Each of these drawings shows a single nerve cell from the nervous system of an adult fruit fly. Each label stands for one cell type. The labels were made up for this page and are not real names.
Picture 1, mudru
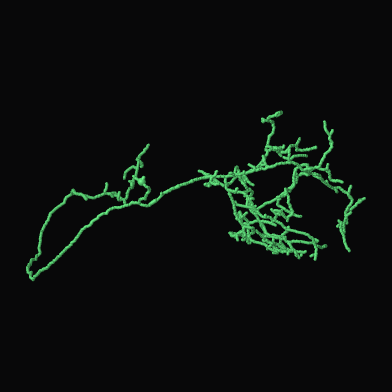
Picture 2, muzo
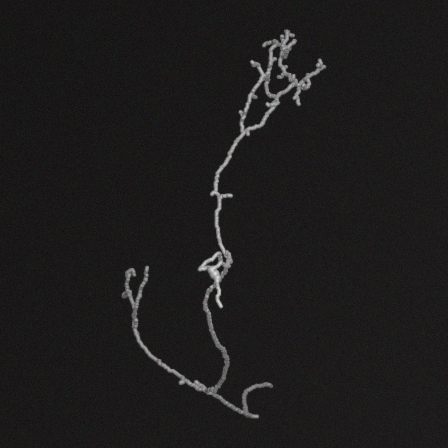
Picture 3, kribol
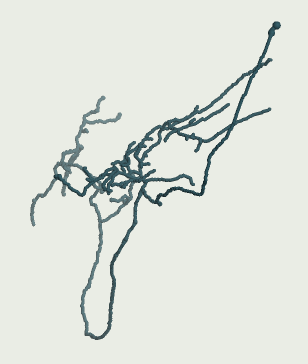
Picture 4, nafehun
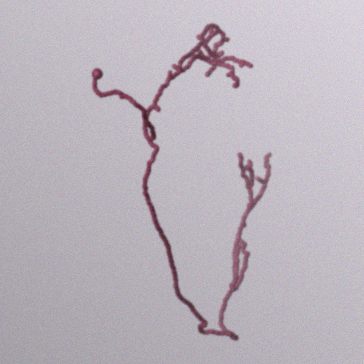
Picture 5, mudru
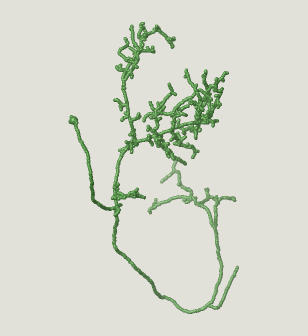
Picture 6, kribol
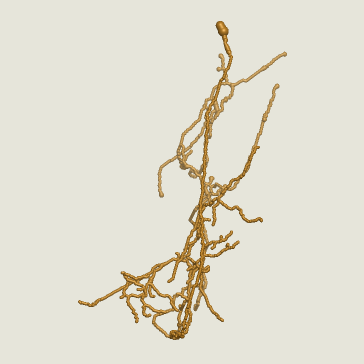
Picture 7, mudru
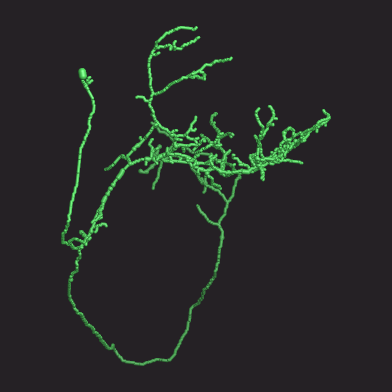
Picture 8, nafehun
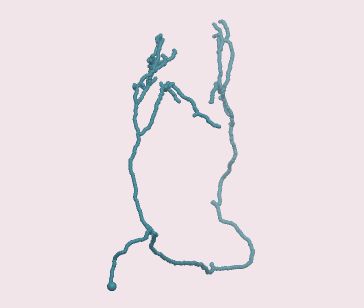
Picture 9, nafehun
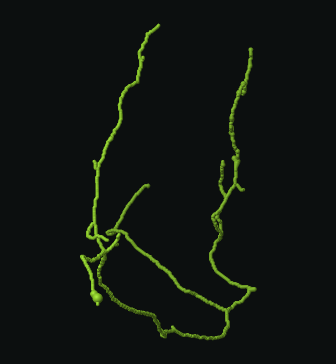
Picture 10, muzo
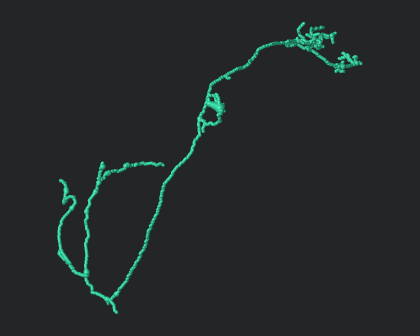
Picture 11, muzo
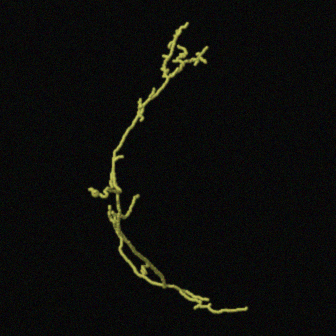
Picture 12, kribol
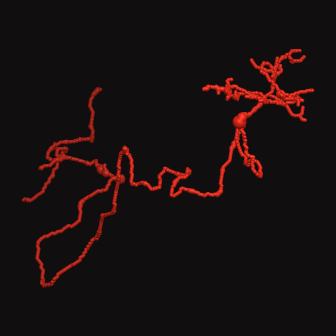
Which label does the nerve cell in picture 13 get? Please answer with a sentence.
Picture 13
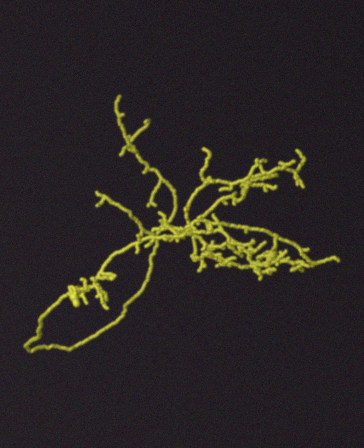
It belongs to mudru.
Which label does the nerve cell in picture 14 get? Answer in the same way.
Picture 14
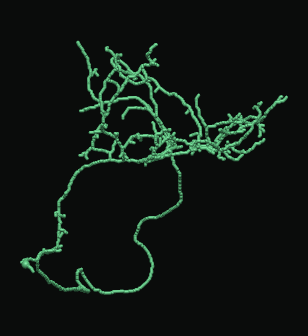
It belongs to mudru.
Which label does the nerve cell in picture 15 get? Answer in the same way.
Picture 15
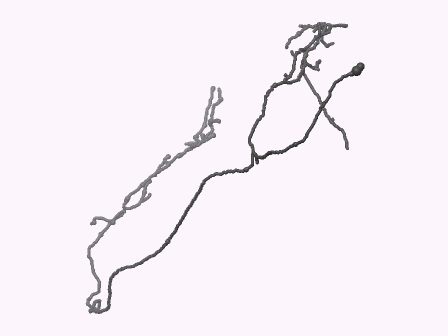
It belongs to nafehun.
